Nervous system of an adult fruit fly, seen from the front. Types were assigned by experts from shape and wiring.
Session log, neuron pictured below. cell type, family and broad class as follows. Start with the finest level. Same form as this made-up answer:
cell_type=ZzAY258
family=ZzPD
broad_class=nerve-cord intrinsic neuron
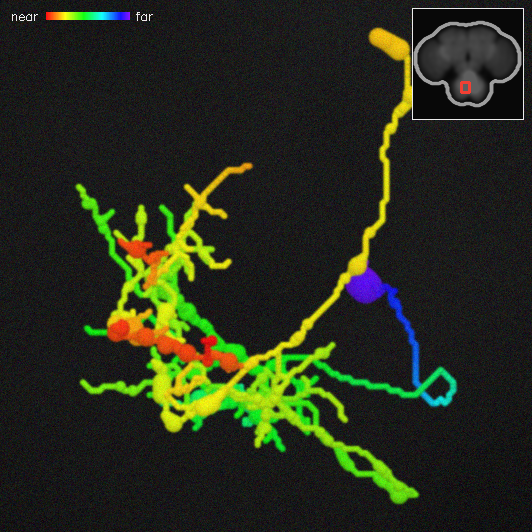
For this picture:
cell_type=IN01B060
family=hemilineage 01B
broad_class=nerve-cord intrinsic neuron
